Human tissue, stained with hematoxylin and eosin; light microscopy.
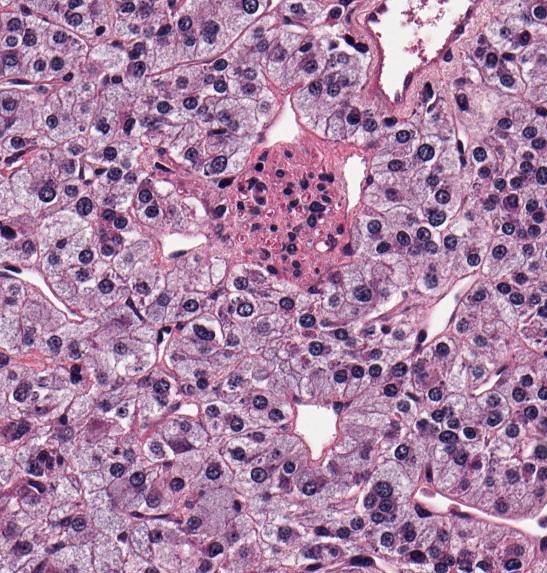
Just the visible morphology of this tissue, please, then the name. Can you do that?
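Starting with shape, the cells are polygonal, holding abundant pale cytoplasm that is finely granular to vacuolated. Next, borders between neighbouring cells are mostly distinct. The nuclei come last: round, mostly centrally placed, and fairly uniform in size across the field. The tissue is adrenal gland.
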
